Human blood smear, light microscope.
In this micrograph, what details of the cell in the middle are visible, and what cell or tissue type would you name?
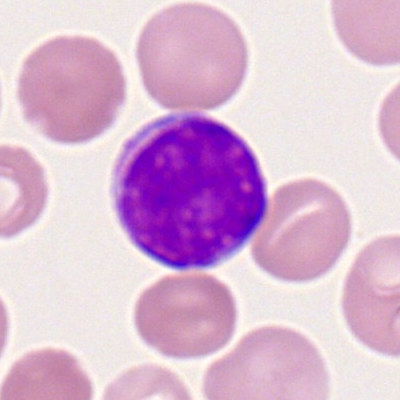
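Look at that chromatin: dark purple, coarsely clumped, with small paler patches between the clumps. The cytoplasm is just a very thin pale blue rim, easiest to see along the upper left edge. There are no vacuoles, and the surface has no projections. So, a lymphocyte.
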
